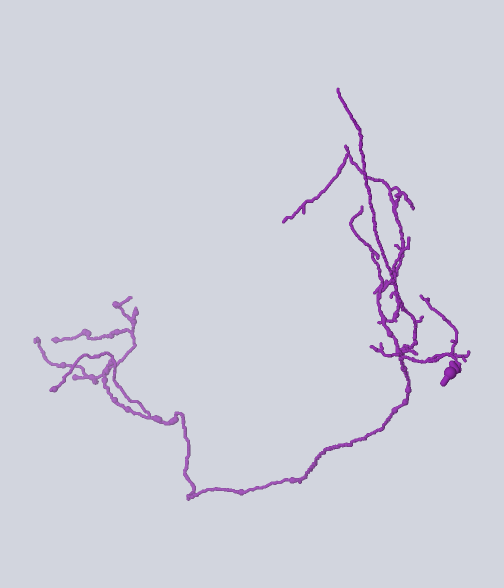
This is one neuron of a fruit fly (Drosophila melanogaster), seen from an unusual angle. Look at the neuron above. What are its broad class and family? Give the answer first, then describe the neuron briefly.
This is a central-brain intrinsic neuron. Its family is hemilineage LB19. As drawn here it is about as wide as it is tall.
